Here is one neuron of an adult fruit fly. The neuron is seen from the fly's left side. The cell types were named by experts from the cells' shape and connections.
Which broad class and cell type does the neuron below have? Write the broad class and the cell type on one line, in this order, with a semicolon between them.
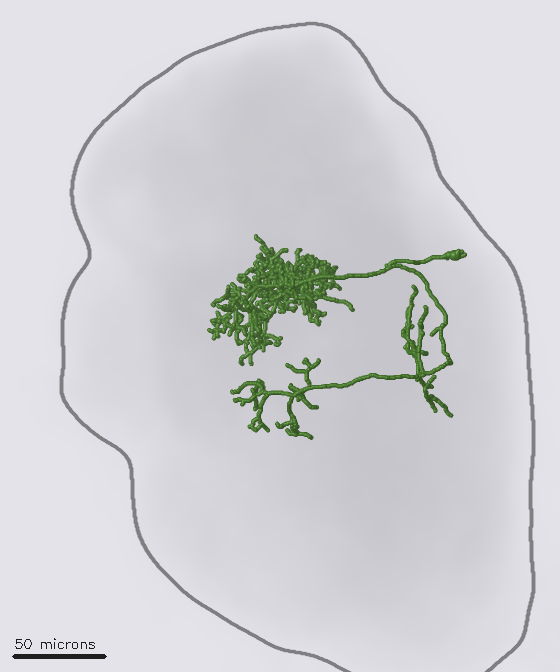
central-brain intrinsic neuron; PVLP143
